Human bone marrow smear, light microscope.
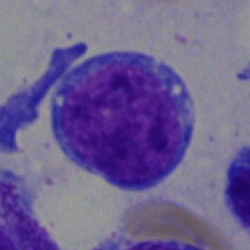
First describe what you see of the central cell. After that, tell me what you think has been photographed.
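The cytoplasm, checked first, forms a thin blue rim around the nucleus. Next, granules: none are visible in it. Two small clear spots do lie in that cytoplasm, one on the left and one at the upper right. Last, the cell surface shows no projections. This is a lymphocyte.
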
